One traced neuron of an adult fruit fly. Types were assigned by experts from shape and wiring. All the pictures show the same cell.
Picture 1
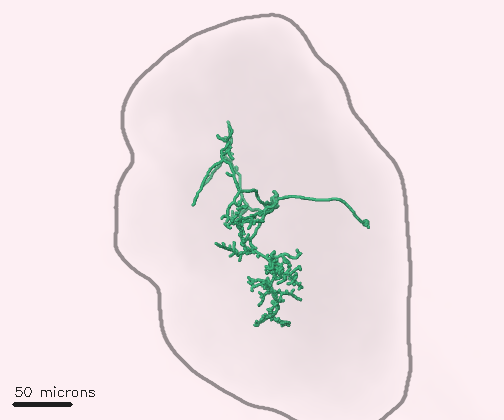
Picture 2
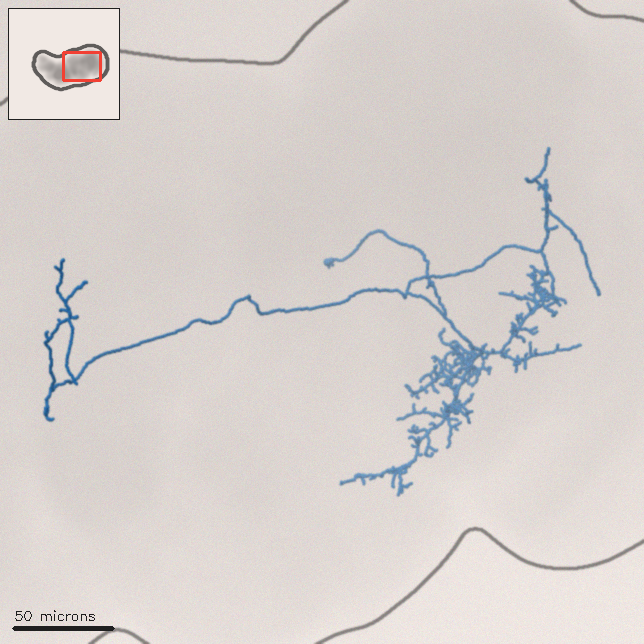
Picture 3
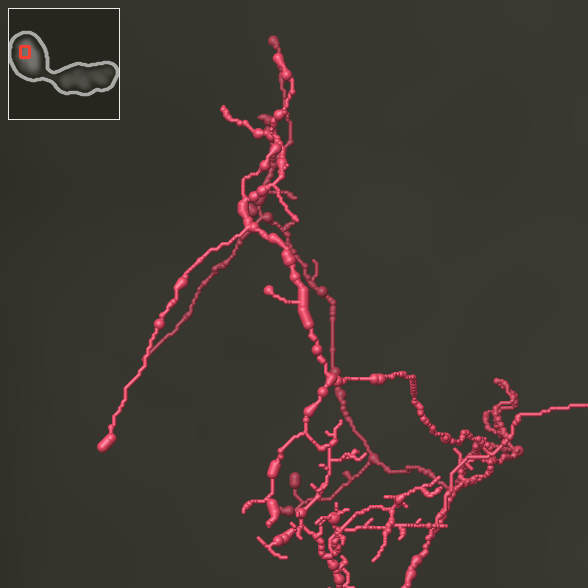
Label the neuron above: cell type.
CB1142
